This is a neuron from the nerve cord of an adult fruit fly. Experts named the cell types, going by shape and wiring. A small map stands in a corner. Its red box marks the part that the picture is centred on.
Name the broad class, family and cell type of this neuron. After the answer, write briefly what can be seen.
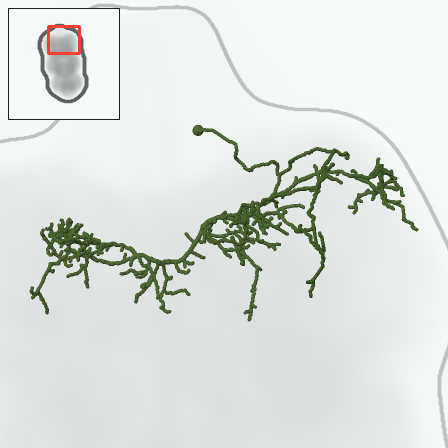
It is a nerve-cord intrinsic neuron. Its family is hemilineage 16B. It is of cell type IN16B056. The picture shows dozens of branch ends. As drawn here it is wider than it is tall.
